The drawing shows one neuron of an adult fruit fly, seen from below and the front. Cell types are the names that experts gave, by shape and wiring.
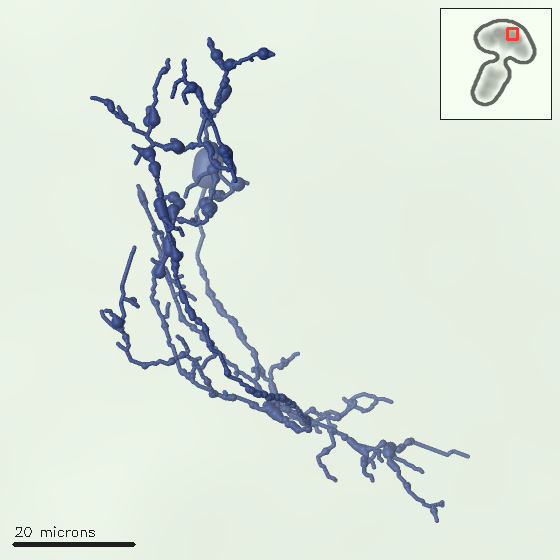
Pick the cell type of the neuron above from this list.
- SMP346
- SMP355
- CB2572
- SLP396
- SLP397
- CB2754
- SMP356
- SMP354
SMP356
